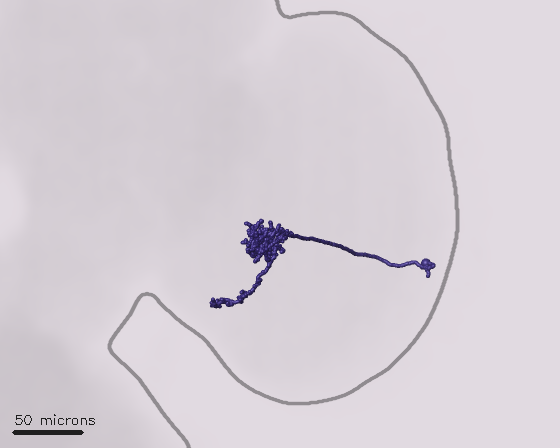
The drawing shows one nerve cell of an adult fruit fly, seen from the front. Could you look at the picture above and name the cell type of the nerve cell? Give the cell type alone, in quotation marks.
"Tm24"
